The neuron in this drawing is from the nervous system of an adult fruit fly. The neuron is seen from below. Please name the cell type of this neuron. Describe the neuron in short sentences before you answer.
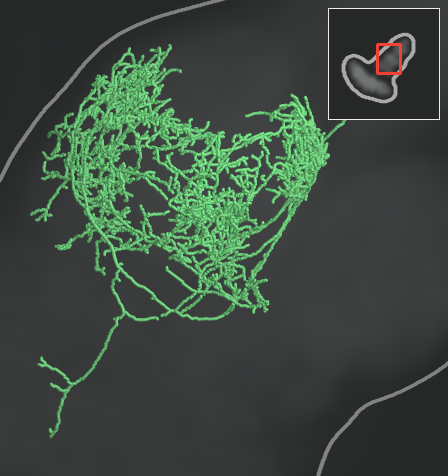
The picture shows more than a hundred branch ends. As drawn here it is about as wide as it is tall. Its broad class is nerve-cord intrinsic neuron. The cell type is IN12B011.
